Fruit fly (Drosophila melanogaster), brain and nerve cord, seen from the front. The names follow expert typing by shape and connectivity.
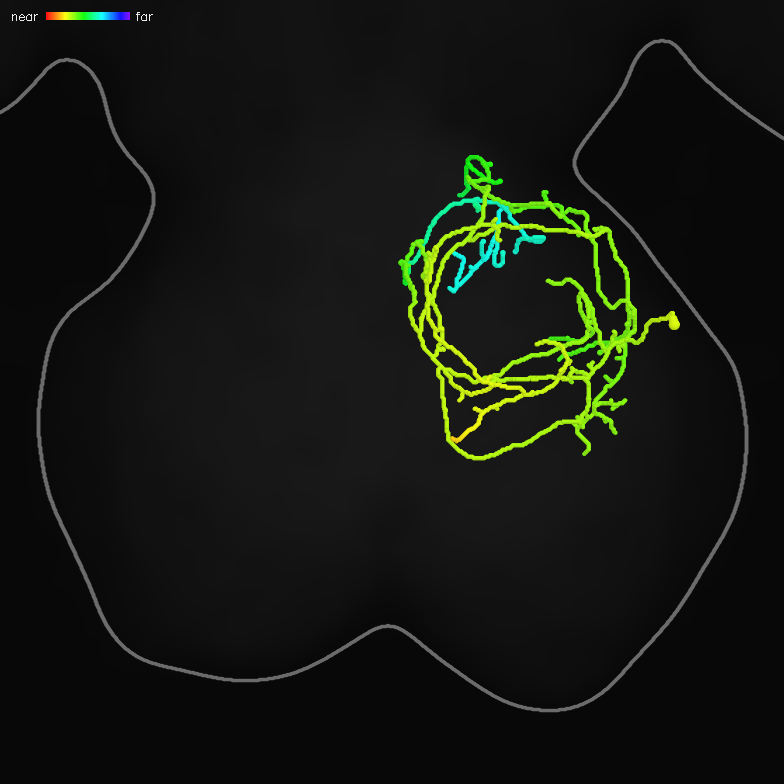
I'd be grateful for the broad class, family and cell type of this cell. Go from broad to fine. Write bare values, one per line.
nerve-cord intrinsic neuron
hemilineage 17A
IN17A114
